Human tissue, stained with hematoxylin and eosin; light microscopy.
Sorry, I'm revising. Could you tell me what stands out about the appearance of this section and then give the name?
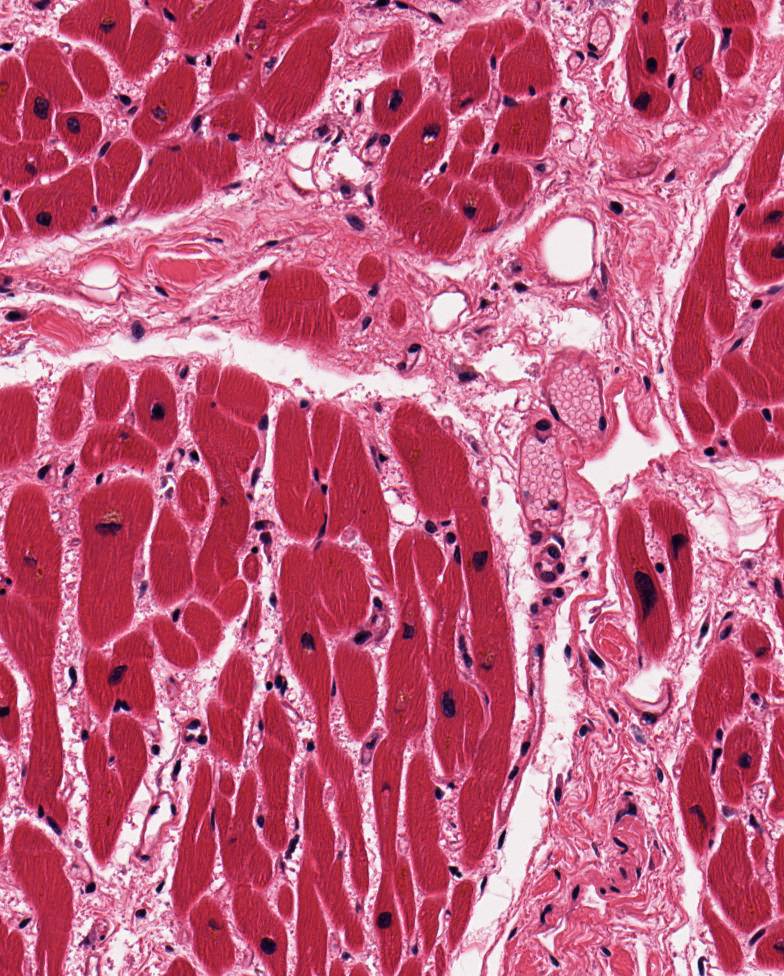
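Deep red muscle fibre bundles are separated by paler pink connective tissue, one broad band crossing the upper third. These cardiac muscle cells branch and join one another rather than running as straight cylinders. Loose, pale, finely wispy tissue between fibres holds small dark elongated nuclei. This is the left ventricle of the heart.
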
